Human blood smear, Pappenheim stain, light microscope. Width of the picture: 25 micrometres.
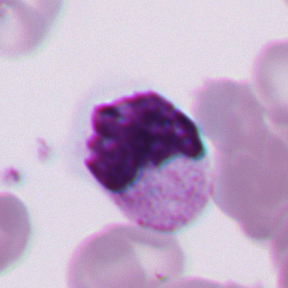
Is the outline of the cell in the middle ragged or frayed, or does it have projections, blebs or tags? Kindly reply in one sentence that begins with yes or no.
No, the cell is bounded by a smooth, even outline.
